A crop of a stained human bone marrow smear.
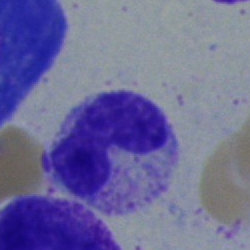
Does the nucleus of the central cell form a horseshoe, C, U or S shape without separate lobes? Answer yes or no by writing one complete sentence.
Yes, there is a nucleus drawn out into a curved band, lacking separate lobes.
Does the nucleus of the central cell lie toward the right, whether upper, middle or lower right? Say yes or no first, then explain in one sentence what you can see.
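No. The cytoplasm is pale and lies mainly in the lower right part of the cell.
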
